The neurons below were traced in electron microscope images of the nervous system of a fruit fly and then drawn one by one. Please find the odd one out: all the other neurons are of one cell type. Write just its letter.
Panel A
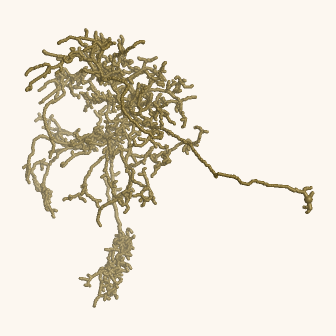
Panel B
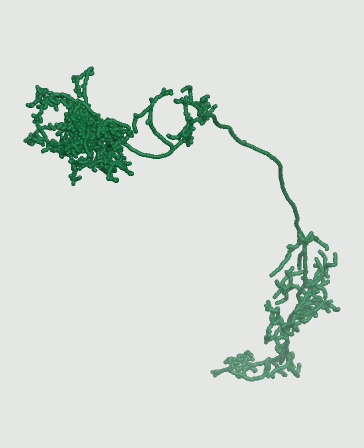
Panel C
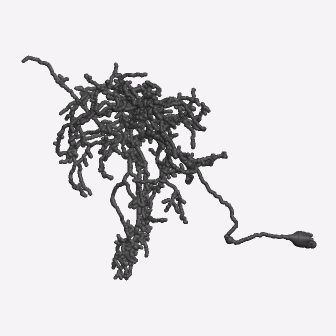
B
